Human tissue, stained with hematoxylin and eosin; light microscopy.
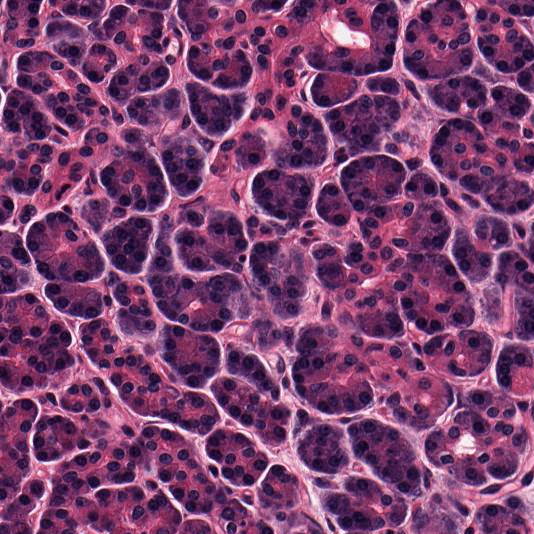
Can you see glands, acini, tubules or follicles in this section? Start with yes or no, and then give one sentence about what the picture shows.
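Yes. The whole field is filled by closely packed, rounded acini of roughly similar size.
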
